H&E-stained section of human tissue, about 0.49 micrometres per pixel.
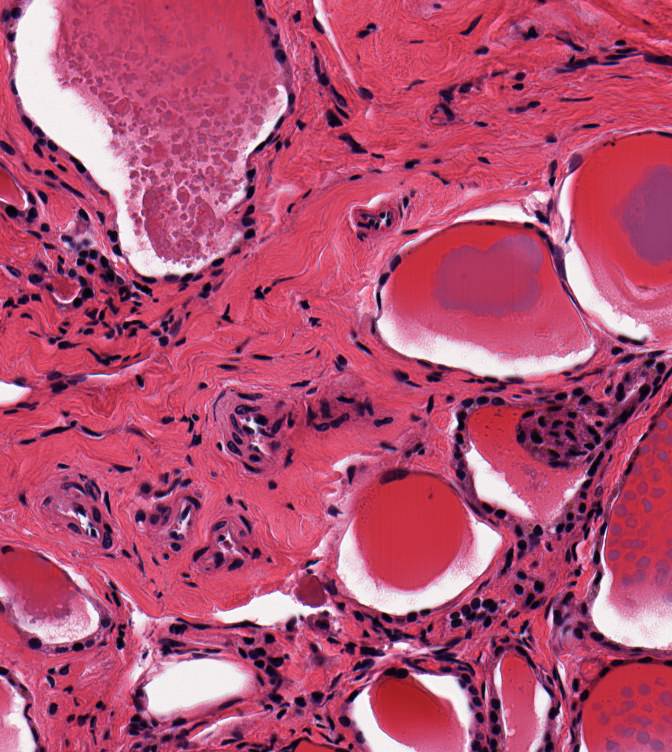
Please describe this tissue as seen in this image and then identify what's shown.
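Most follicles are filled with dense, homogeneous, bright eosinophilic material. A single layer of flattened cells with small dark nuclei lines them. Small thin-walled vessels lie in the stroma at centre-left. The large space at upper left holds coarsely granular, mottled material rather than smooth contents. This tissue is thyroid.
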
